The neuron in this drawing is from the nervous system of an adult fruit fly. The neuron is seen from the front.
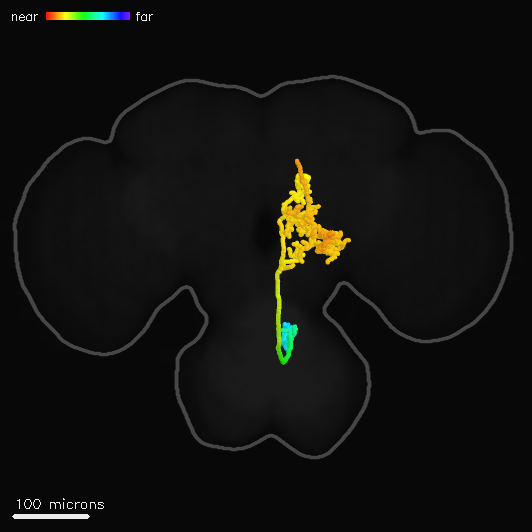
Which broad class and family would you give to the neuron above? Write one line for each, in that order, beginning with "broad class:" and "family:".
broad class: descending neuron
family: DNp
